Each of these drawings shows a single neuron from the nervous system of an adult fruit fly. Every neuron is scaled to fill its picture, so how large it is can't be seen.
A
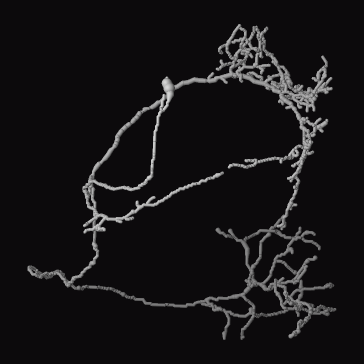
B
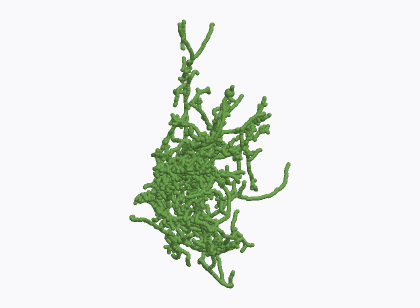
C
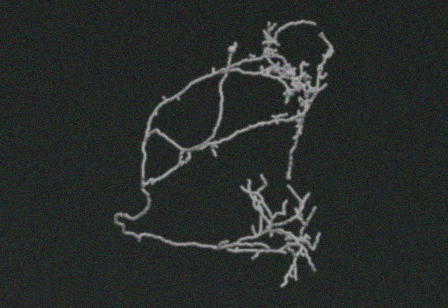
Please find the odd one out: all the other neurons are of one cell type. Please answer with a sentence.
Picture B shows a neuron of another cell type.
